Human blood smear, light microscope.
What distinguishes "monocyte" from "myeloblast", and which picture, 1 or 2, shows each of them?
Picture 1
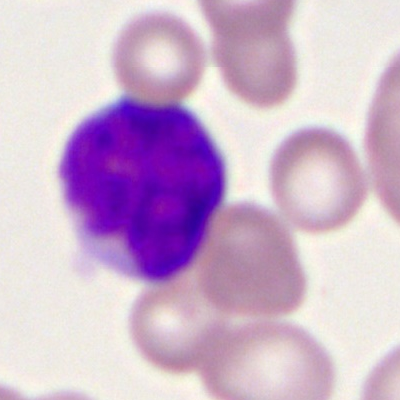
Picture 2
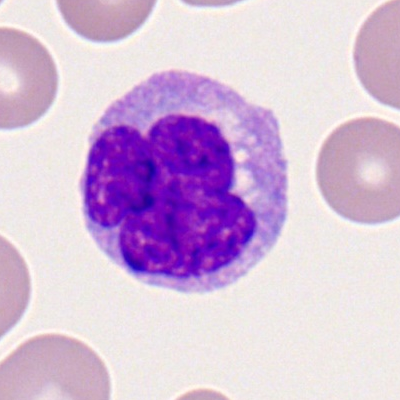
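Of the two cells, picture 1 is a myeloblast and picture 2 a monocyte. The myeloblast nucleus is a single unlobed mass that fills most of the cell and leaves only scant cytoplasm.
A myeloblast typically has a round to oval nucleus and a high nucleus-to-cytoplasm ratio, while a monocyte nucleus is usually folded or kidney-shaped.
Its cytoplasm appears as a pale blue rim at the lower left and shows no granules.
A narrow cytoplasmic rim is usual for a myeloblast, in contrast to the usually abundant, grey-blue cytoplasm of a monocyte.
The monocyte cytoplasm is pale lilac-grey with a fine, faint, dusty granular texture, and a few small clear vacuoles lie in it just right of the nucleus.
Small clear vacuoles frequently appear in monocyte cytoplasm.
No nucleoli are visible in the monocyte nucleus.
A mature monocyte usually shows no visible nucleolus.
In outline, the myeloblast is roughly round and slightly irregular, the monocyte roughly round with a small angular corner at the upper right. Red cells surround the monocyte without touching it.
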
